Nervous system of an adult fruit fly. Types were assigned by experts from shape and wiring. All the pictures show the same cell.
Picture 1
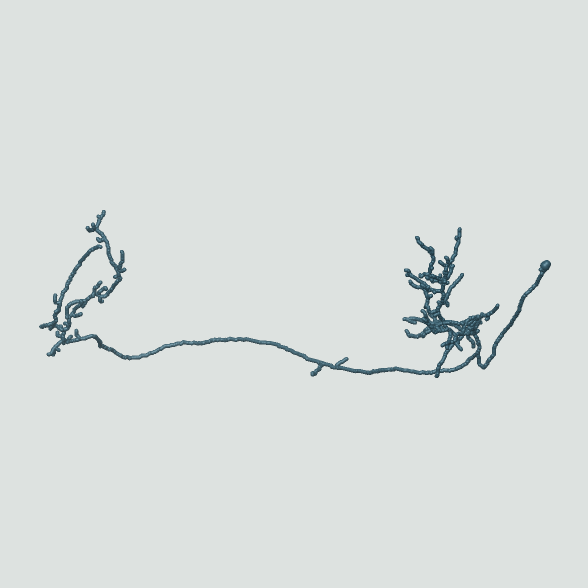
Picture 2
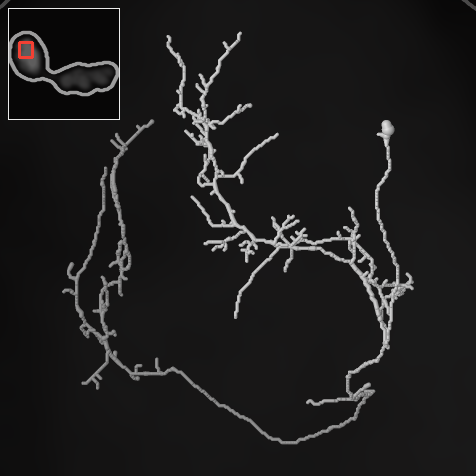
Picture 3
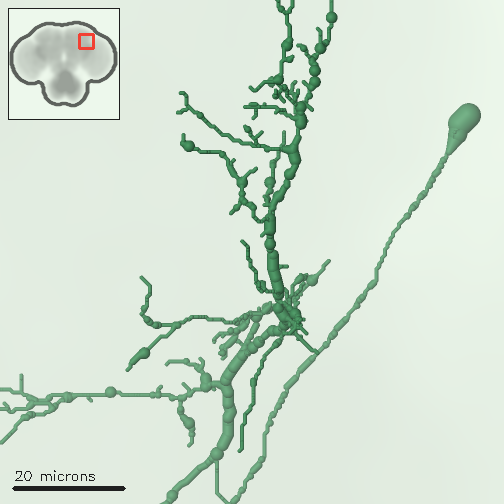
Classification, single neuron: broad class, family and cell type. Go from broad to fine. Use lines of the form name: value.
broad class: central-brain intrinsic neuron
family: hemilineage VPNp1_medial
cell type: PLP187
